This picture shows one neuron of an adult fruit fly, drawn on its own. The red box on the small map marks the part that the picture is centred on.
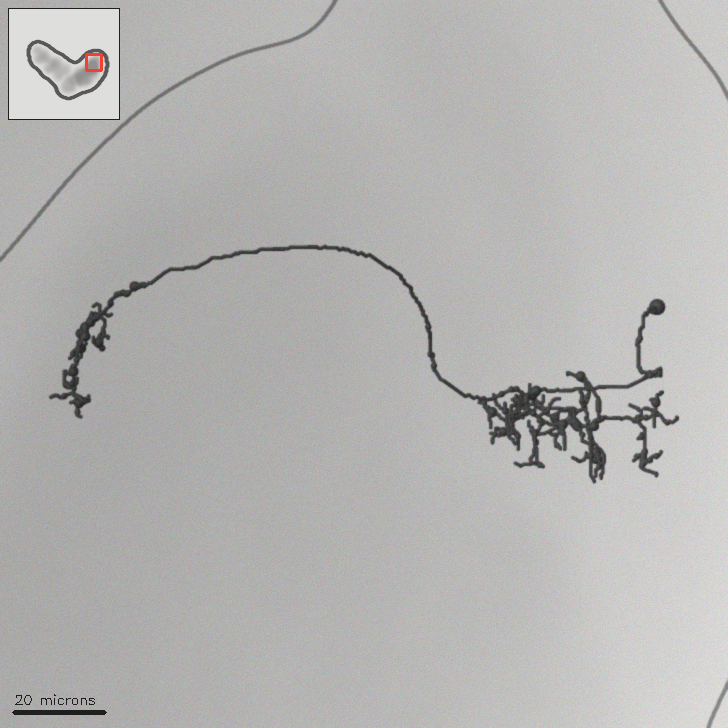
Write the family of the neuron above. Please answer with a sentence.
The family is Tm.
